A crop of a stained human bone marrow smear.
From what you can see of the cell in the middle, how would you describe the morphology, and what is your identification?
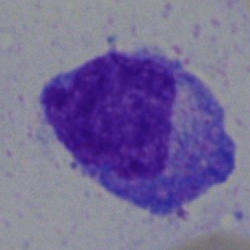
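Nucleus toward the left side of the cell, occupying more than half of it. Cytoplasm blue. Paler zone in the cytoplasm immediately right of the nucleus. Promyelocyte.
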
